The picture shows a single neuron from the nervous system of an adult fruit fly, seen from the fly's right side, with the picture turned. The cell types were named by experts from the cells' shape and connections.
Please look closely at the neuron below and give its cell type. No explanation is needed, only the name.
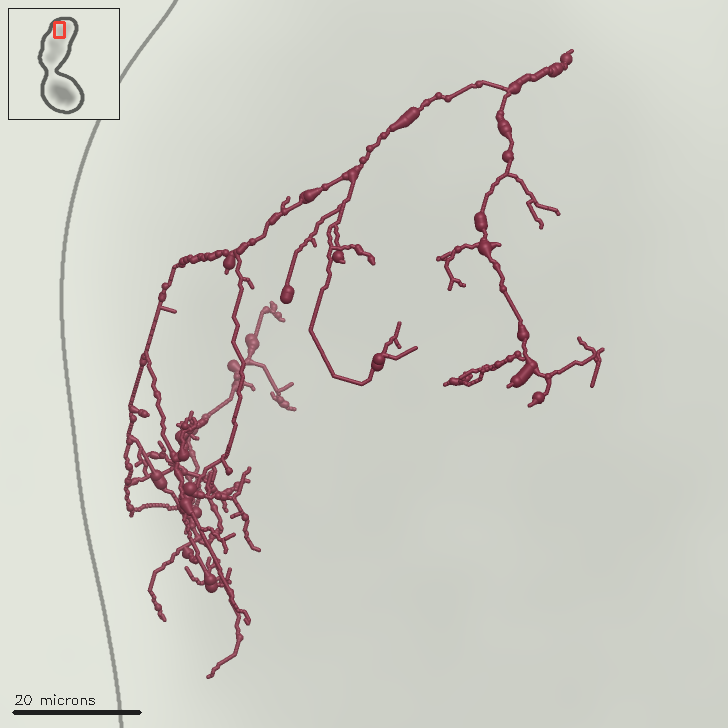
IN19A060_d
